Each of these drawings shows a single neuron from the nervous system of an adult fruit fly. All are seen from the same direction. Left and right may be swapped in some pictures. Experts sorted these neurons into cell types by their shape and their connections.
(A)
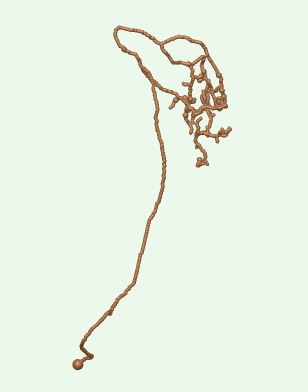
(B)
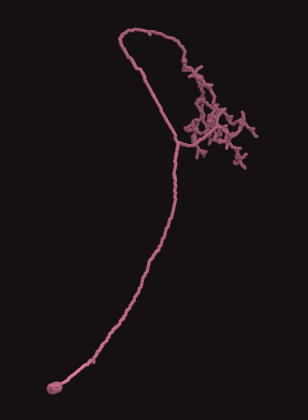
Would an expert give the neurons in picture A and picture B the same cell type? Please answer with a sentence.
They are of the same cell type.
